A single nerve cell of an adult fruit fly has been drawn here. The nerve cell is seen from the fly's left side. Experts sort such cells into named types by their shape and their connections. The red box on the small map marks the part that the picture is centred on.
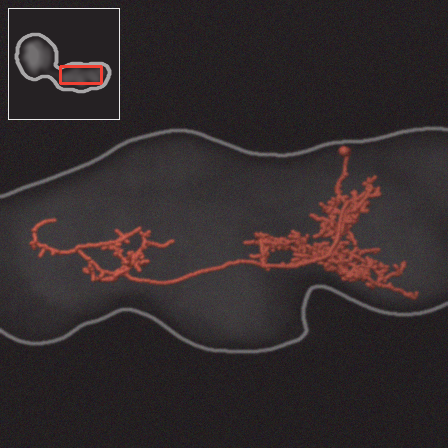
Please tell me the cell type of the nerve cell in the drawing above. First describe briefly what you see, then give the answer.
In this view it is more than twice as wide as it is tall. Its broad class is nerve-cord intrinsic neuron. It is of cell type IN23B011.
